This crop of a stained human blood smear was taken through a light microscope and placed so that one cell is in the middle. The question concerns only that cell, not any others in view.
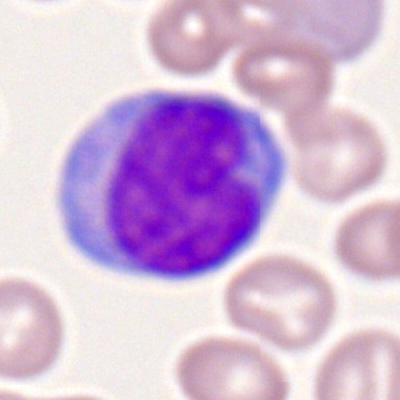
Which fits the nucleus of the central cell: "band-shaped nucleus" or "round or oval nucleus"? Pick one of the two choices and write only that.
Round or oval nucleus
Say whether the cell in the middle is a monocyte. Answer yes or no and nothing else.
yes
